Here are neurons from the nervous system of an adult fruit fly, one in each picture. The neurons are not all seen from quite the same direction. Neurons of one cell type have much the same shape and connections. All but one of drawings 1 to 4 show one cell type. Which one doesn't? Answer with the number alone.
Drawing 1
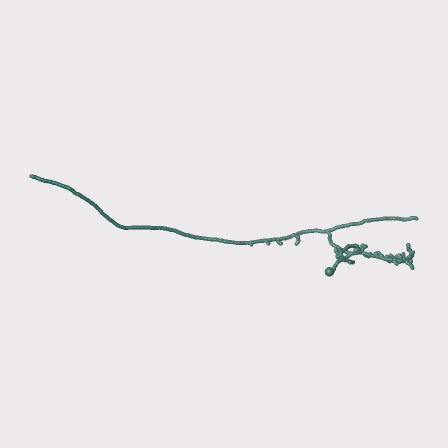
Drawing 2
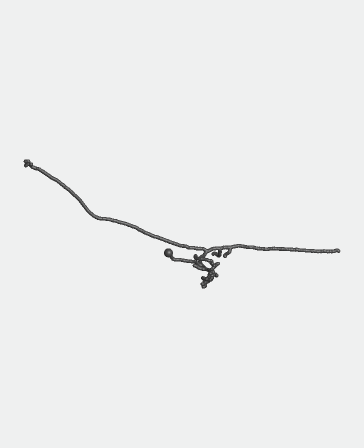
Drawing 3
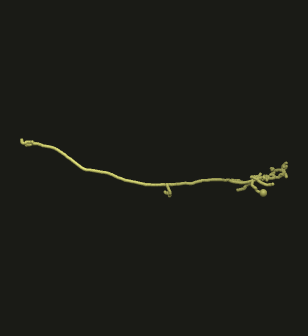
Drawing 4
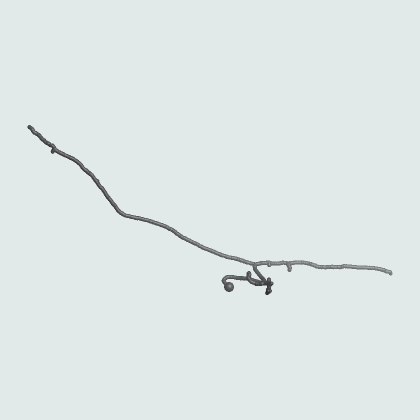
2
